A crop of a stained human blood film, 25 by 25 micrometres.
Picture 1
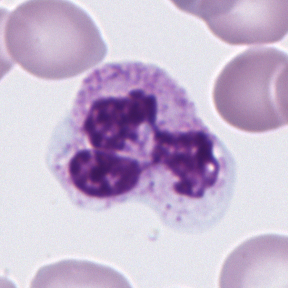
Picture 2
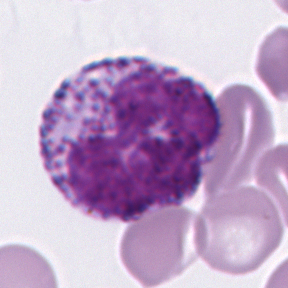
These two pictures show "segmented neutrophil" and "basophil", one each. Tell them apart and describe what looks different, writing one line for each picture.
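Picture 1 shows a segmented neutrophil: The cytoplasm is abundant, forming a wide zone around the nucleus.
Picture 2 shows a basophil: The nucleus fills most of the cell and looks folded into lobes with pale clefts between them.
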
